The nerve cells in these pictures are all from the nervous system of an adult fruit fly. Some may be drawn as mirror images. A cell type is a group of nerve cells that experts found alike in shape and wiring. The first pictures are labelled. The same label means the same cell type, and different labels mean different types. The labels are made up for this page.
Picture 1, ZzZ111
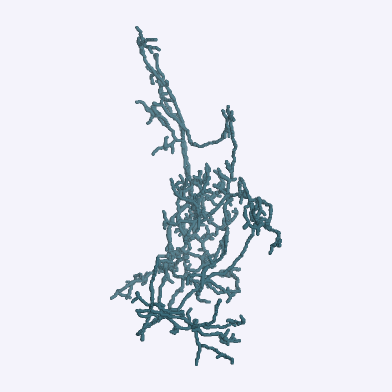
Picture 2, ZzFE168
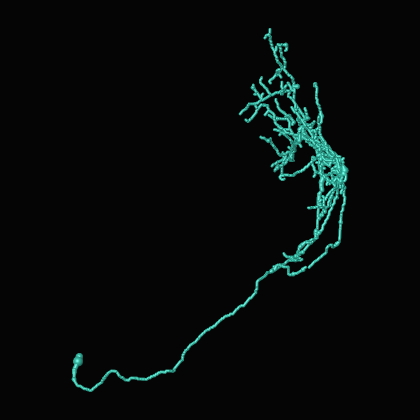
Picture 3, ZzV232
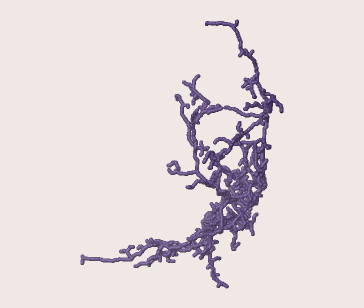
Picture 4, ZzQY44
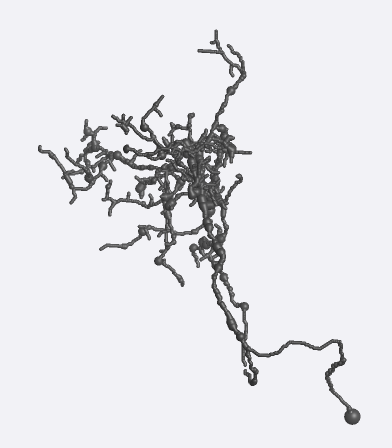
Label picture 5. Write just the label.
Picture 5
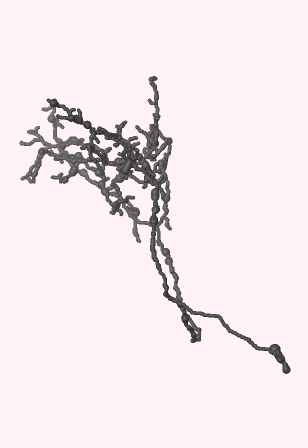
ZzQY44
